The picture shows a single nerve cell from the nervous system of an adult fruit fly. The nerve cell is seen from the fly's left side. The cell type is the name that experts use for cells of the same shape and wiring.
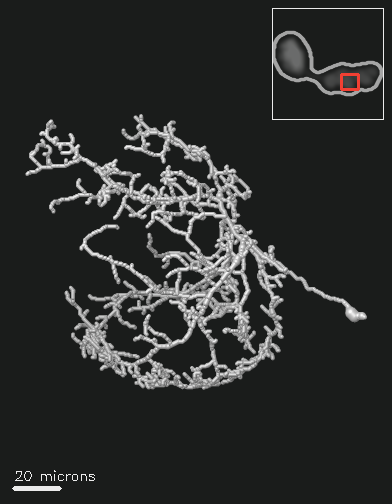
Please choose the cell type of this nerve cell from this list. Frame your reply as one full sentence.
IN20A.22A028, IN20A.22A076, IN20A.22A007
The cell type IN20A.22A007 is the type of this nerve cell.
